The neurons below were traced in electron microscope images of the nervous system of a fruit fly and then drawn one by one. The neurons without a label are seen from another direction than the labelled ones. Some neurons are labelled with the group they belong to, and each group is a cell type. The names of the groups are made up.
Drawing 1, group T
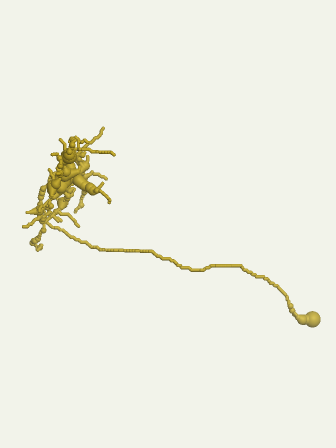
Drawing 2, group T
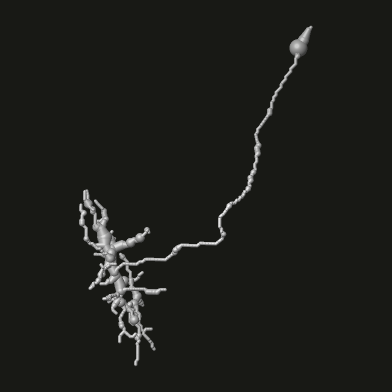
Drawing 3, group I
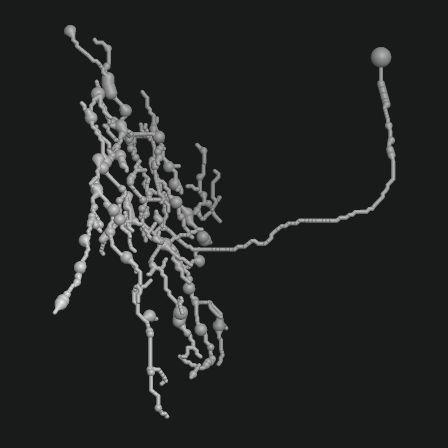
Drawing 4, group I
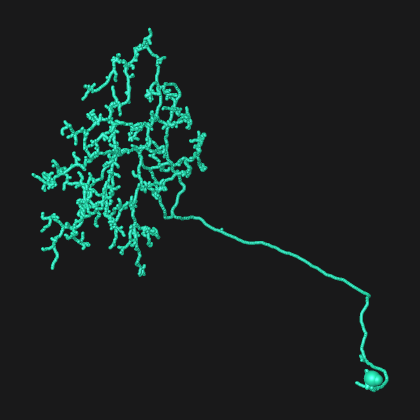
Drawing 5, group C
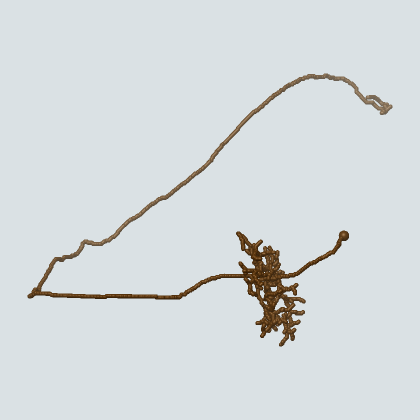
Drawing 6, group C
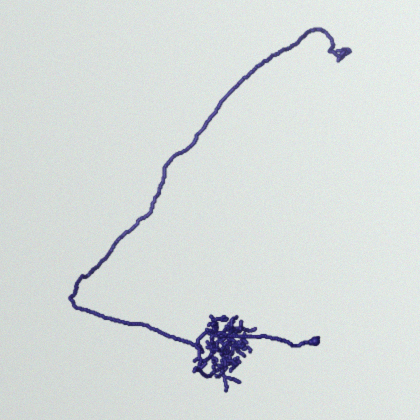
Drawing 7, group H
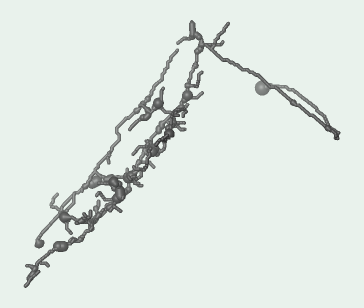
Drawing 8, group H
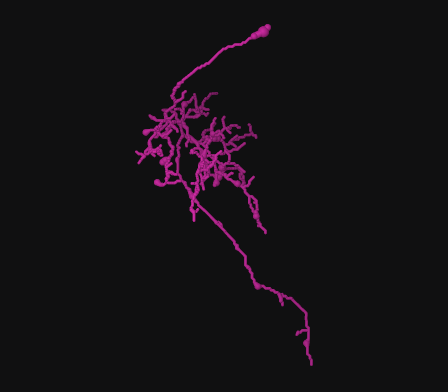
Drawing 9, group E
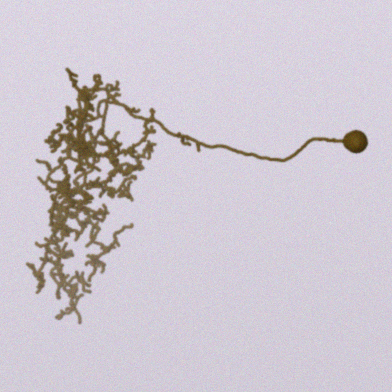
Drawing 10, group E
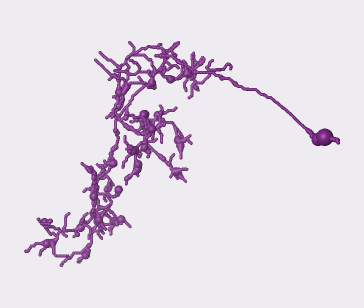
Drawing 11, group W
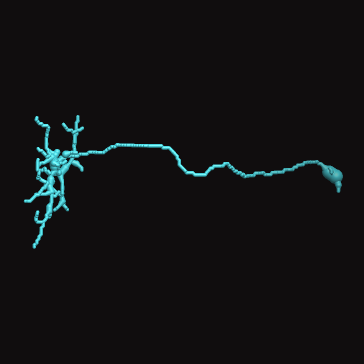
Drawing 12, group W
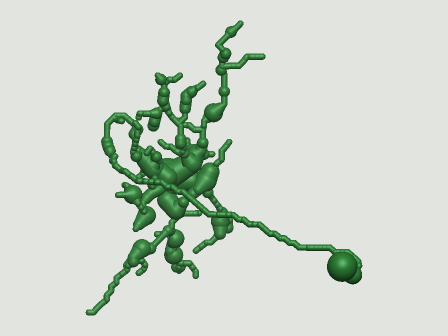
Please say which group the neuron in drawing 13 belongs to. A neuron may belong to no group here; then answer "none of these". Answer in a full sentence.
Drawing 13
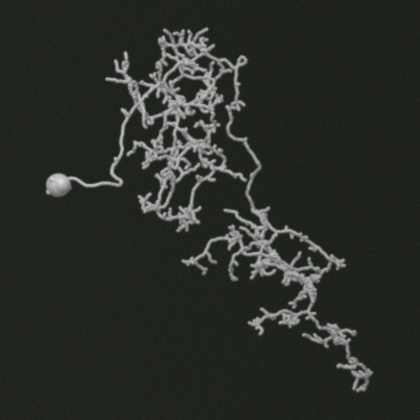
It belongs to group E.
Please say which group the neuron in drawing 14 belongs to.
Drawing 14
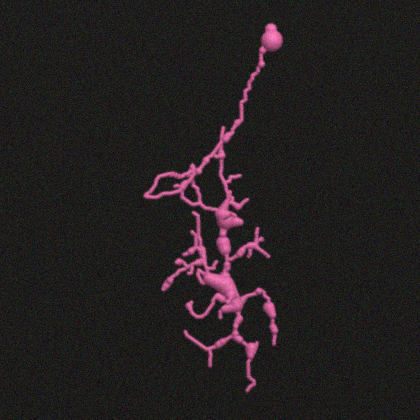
It belongs to group W.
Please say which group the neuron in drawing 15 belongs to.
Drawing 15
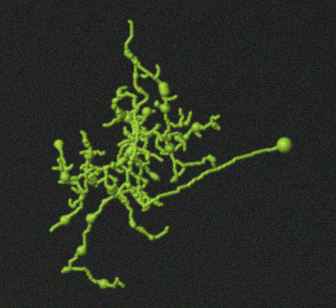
It belongs to group H.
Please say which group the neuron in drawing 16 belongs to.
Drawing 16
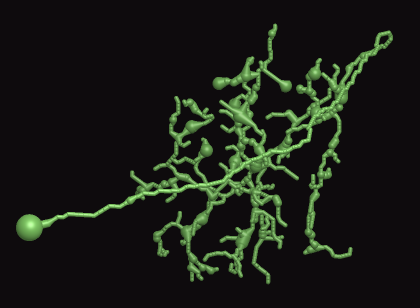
It belongs to group I.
